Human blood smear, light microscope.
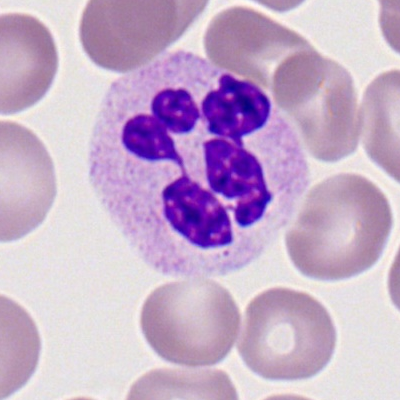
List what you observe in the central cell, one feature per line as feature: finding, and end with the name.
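Nucleus: split into at least five separate lobes
Lobe links: thin strands of chromatin
Outline: roughly round and smooth
Cytoplasm: plentiful, pale pinkish-lilac
Name: segmented neutrophil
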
